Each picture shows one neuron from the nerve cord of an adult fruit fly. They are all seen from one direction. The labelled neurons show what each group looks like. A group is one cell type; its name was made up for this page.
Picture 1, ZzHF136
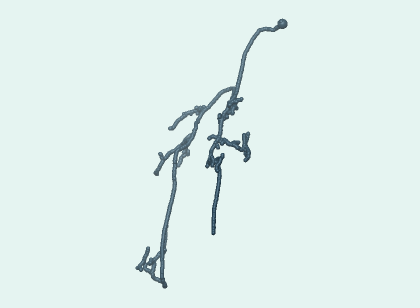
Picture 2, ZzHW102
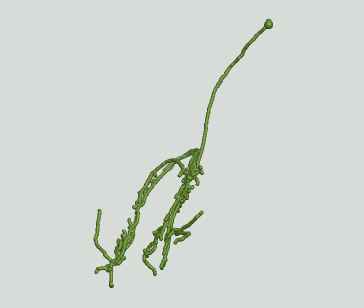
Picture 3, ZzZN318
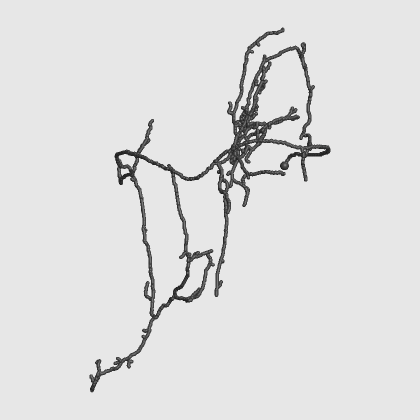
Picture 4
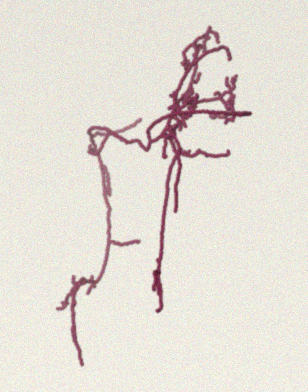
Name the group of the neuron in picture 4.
ZzZN318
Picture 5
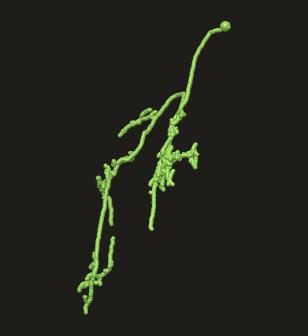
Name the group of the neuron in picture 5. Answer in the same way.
ZzHF136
